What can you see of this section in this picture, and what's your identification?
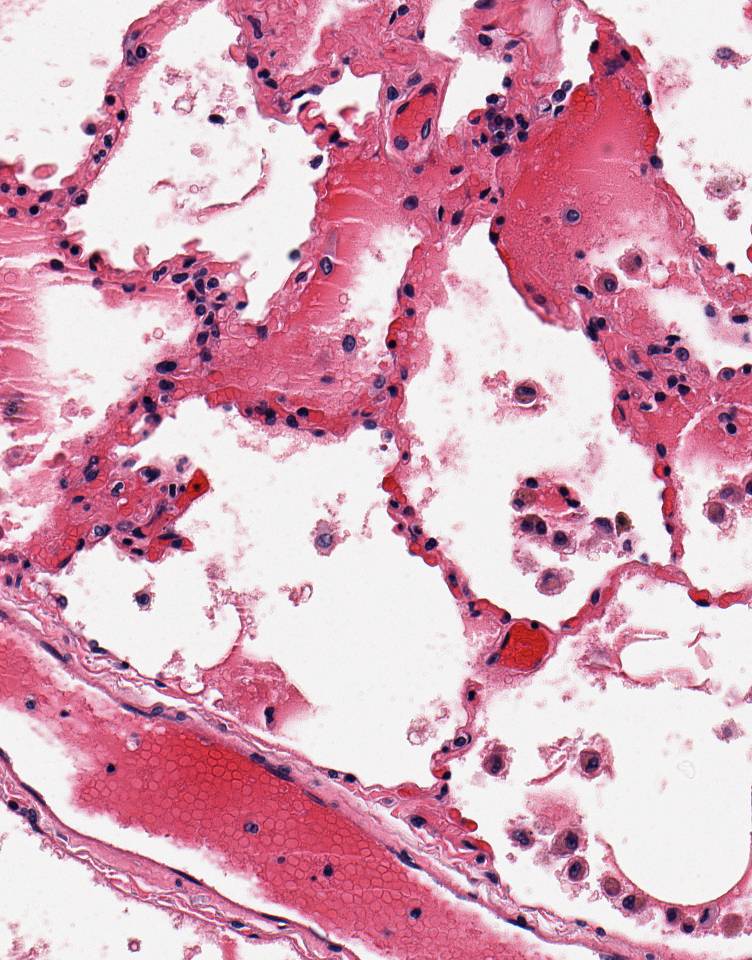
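What I see here is a meshwork of large rounded airspaces separated by thin septa. Flattened cells with small dark nuclei line those septa. Across the lower left, a large thin-walled vessel runs diagonally, its lumen packed with red blood cells. Free in the airspaces, mostly toward the right, lie rounded cells with ample cytoplasm and round nuclei. So this is lung.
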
